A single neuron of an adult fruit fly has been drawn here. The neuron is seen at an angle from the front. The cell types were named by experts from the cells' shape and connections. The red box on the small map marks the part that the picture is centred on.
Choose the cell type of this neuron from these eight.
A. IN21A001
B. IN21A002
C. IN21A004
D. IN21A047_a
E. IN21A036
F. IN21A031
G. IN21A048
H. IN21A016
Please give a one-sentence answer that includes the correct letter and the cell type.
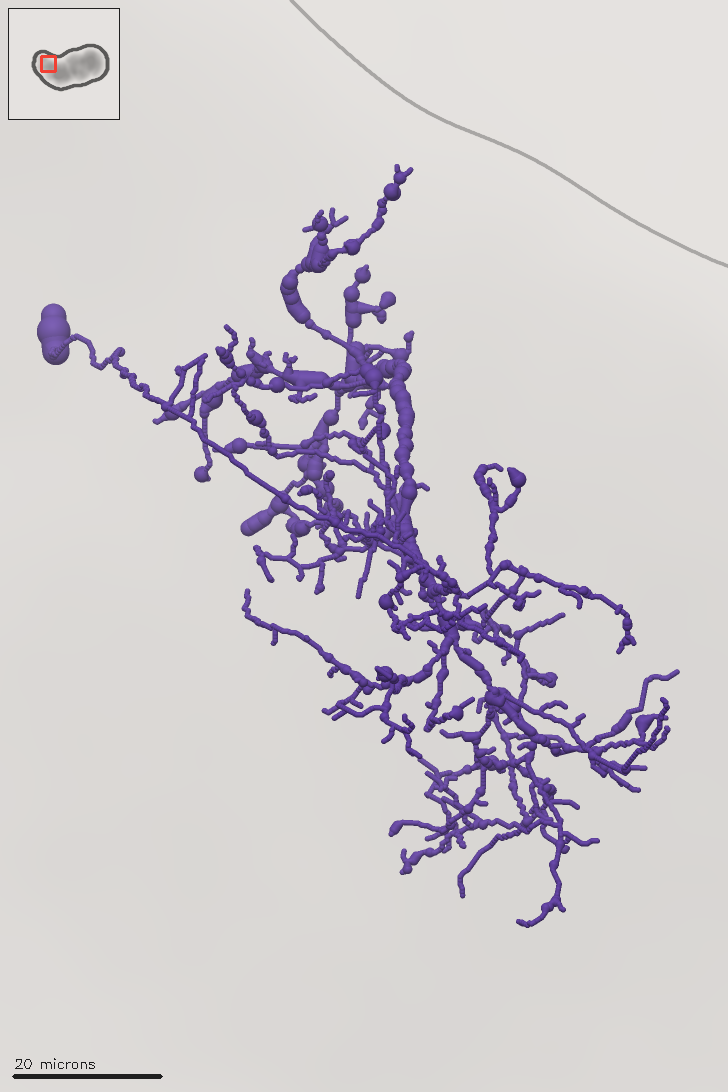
Cell type IN21A036, found in option E, is the type of the neuron.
